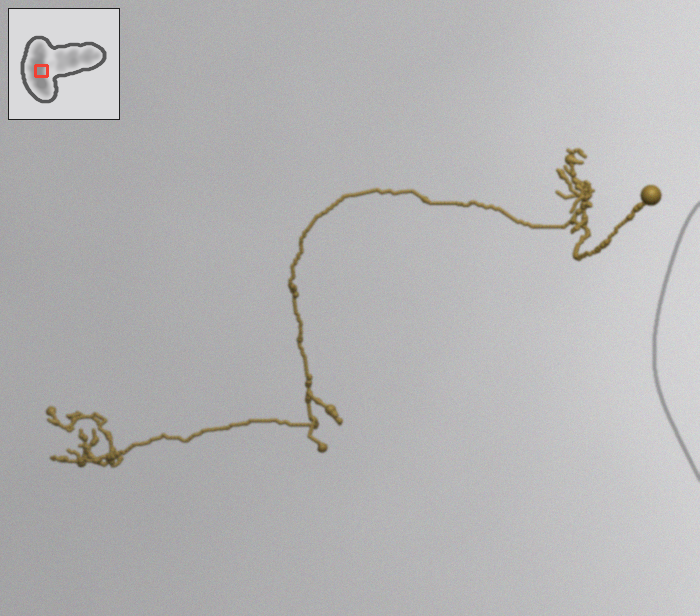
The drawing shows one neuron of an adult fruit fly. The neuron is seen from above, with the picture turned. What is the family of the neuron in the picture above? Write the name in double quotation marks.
"class CX"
